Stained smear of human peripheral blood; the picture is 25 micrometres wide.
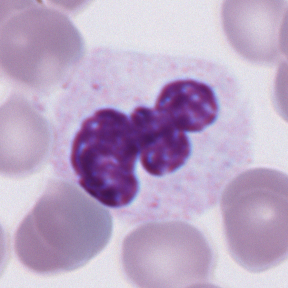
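Segmented neutrophil in a stained smear of human peripheral blood. The nuclear lobes lie in a row running from lower left to upper right, and no nucleoli are visible in the nucleus. Fine pink-red granules are scattered throughout the cytoplasm, which contains no vacuoles.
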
